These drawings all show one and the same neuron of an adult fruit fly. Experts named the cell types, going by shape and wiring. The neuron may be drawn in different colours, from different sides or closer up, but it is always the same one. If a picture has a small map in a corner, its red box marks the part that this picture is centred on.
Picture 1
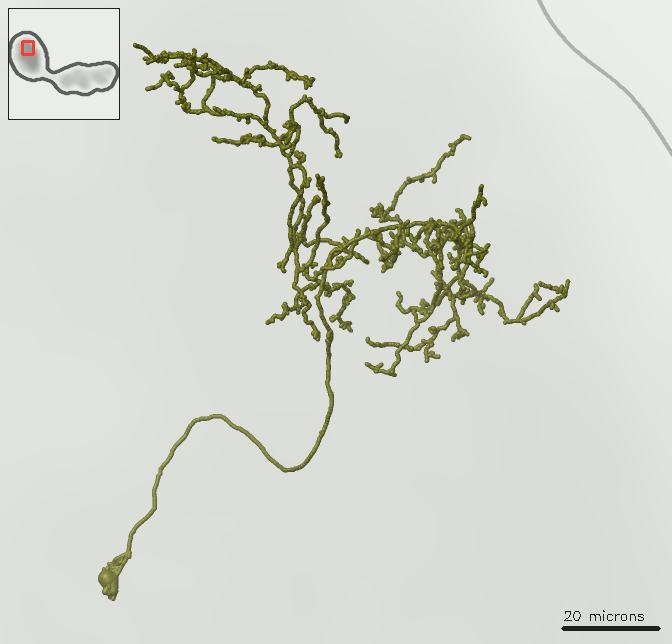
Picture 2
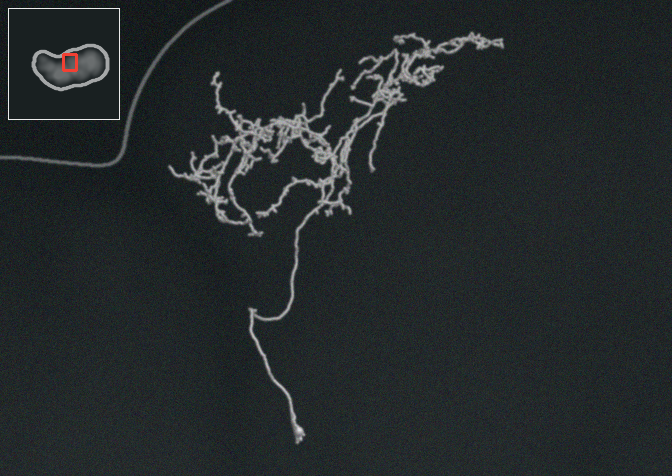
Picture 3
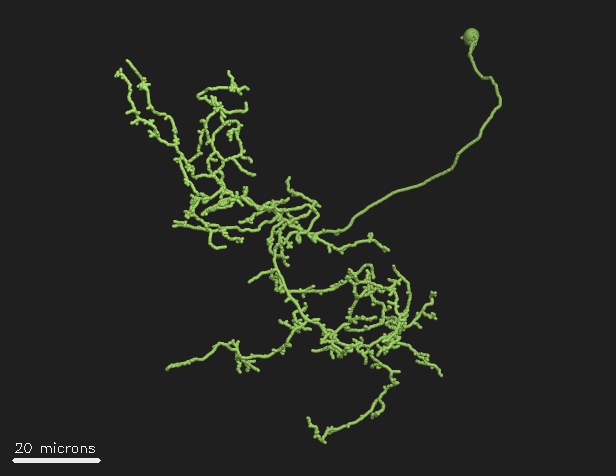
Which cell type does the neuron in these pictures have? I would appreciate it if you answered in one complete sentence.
This neuron belongs to the cell type CB1626.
